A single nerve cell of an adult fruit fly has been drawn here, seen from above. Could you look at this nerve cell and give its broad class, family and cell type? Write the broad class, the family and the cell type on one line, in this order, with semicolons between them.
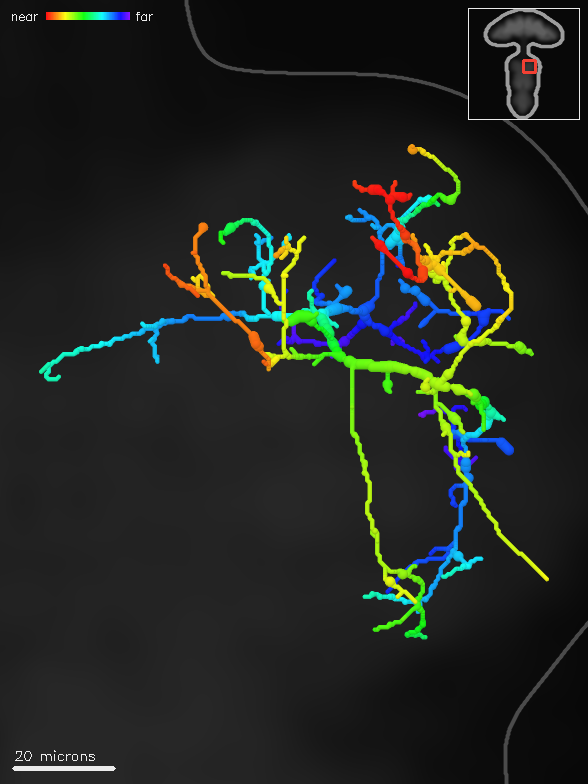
nerve-cord intrinsic neuron; hemilineage 20A.22A; IN20A.22A029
